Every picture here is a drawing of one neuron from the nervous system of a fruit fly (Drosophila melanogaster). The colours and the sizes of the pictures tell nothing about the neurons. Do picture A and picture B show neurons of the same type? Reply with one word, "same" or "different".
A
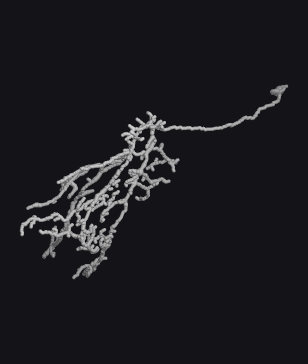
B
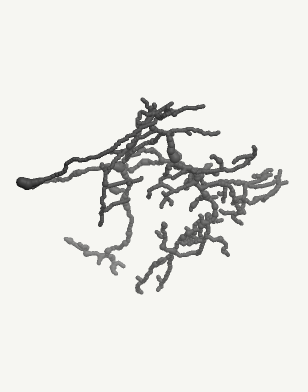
same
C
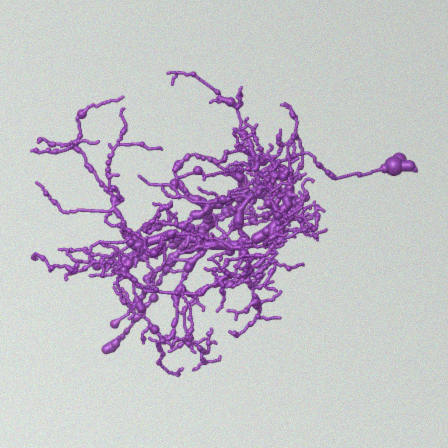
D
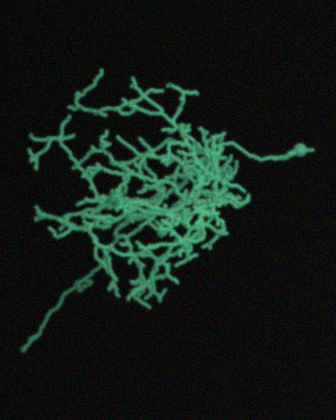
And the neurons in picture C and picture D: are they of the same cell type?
same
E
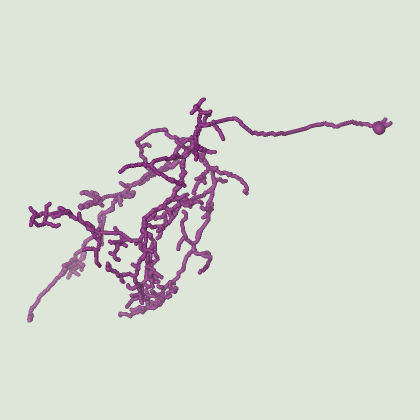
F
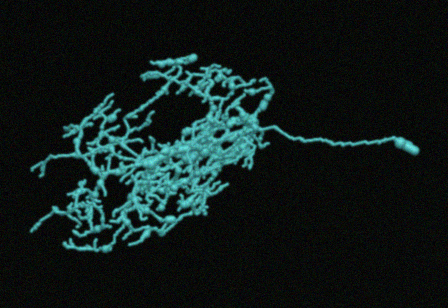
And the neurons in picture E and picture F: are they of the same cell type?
different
